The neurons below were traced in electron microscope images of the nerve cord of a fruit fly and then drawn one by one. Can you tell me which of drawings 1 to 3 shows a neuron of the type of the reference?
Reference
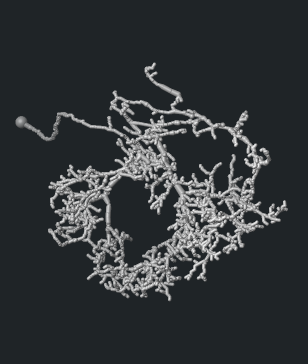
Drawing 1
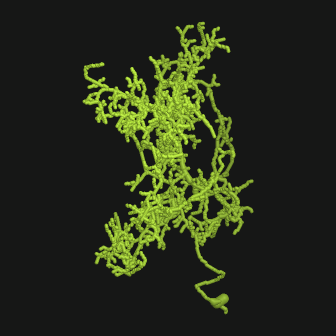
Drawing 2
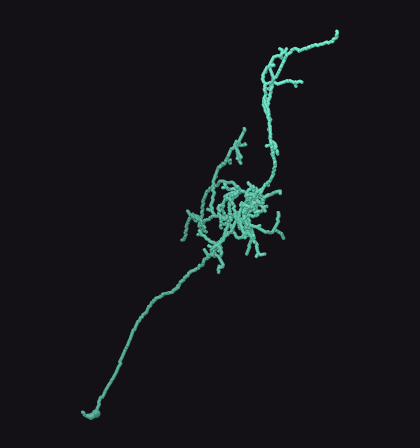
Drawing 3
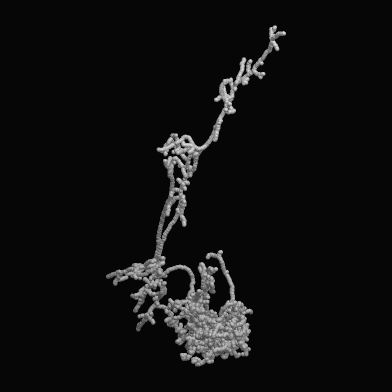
Drawing 1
